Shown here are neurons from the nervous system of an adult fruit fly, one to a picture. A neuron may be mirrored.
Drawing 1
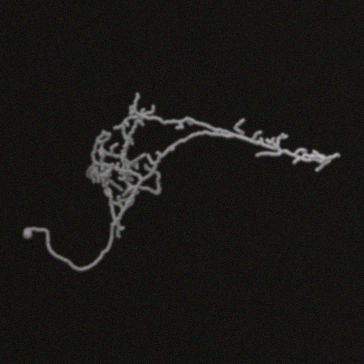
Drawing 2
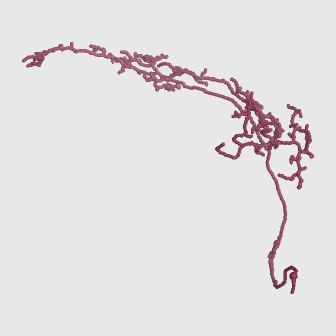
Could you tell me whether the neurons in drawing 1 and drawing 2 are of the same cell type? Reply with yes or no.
no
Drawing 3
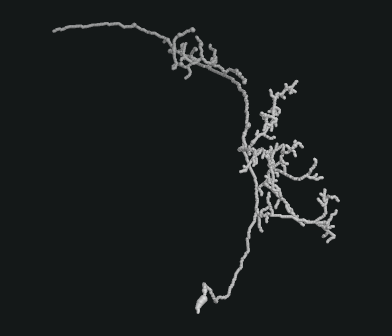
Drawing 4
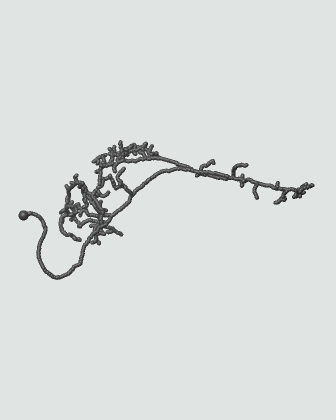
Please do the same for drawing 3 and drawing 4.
yes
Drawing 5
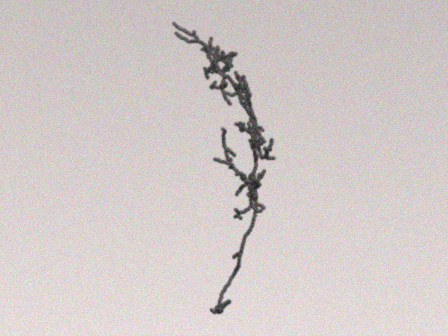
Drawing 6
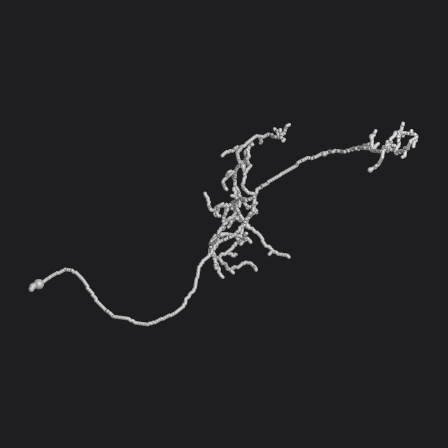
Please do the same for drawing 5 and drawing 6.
no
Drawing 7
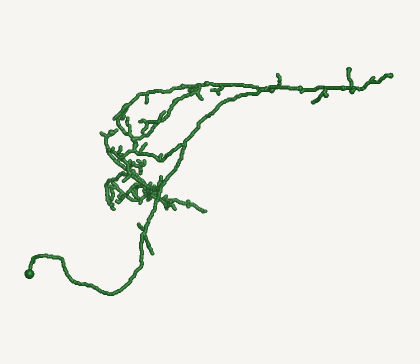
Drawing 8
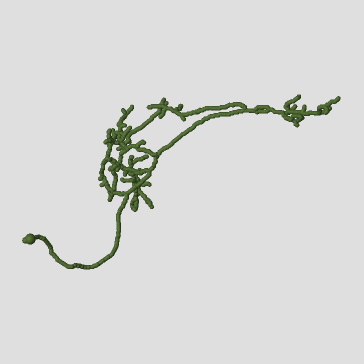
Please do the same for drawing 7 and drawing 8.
yes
